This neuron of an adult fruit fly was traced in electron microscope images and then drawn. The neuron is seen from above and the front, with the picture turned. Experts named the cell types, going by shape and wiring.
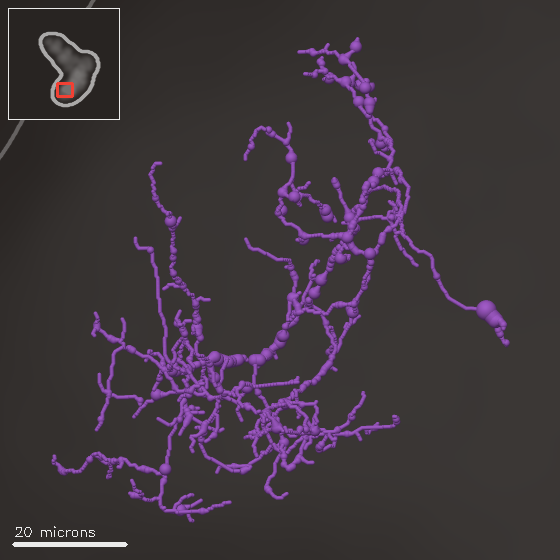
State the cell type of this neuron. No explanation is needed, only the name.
SLP151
